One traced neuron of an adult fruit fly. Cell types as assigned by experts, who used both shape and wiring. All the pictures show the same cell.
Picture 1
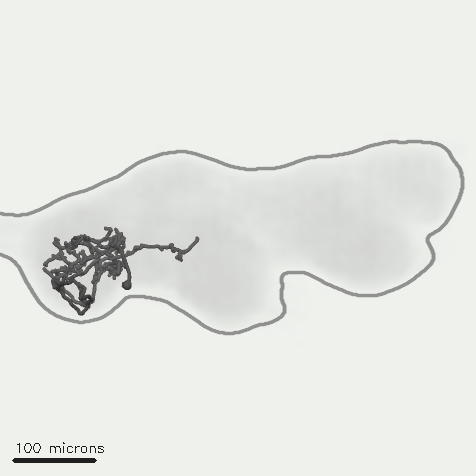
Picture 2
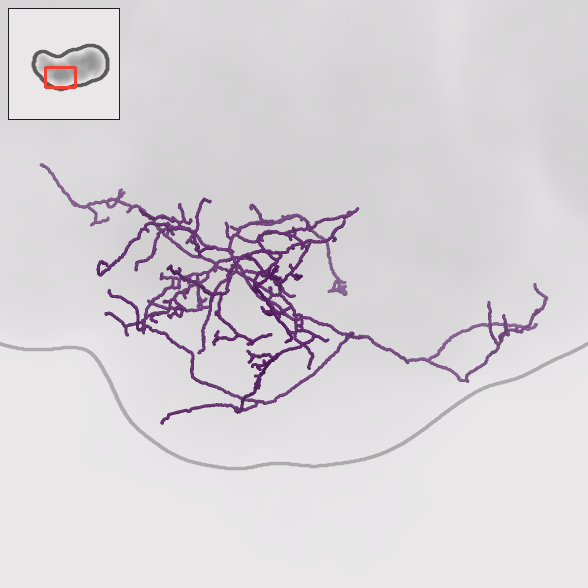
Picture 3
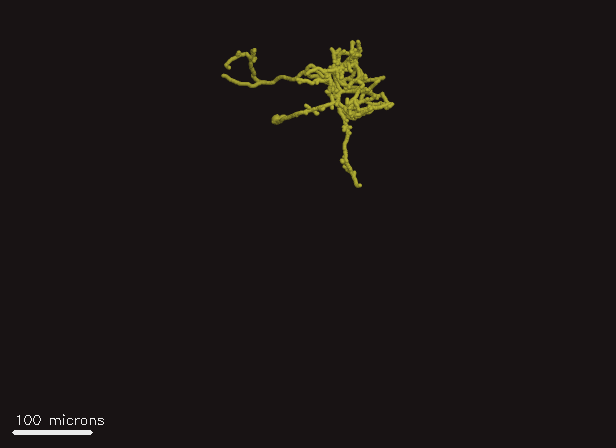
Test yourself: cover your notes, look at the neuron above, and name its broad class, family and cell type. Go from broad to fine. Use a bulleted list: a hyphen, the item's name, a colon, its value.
- broad class: nerve-cord intrinsic neuron
- family: hemilineage 12B
- cell type: IN12B021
